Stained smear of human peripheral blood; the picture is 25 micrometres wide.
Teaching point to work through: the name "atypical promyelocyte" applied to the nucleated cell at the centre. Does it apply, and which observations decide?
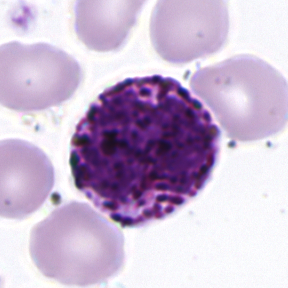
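Not an atypical promyelocyte; this is a basophil. Deciding: granules differ in size and are scattered unevenly.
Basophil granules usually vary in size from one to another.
Granules also lie over the nucleus, whose outline cannot be traced.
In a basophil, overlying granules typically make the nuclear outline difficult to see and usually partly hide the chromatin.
Both points go with basophil. Coarse dark purple-black granules fill the whole cell.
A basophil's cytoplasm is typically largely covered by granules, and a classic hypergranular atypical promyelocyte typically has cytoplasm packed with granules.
Granule density alone therefore fits both. Cell about 13 micrometres across; pale lilac background between granules, clearest near the lower edge; no surface projections.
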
